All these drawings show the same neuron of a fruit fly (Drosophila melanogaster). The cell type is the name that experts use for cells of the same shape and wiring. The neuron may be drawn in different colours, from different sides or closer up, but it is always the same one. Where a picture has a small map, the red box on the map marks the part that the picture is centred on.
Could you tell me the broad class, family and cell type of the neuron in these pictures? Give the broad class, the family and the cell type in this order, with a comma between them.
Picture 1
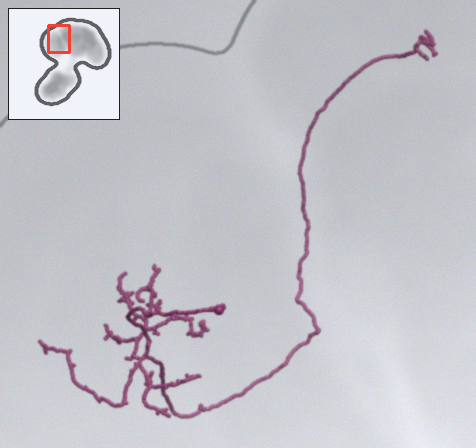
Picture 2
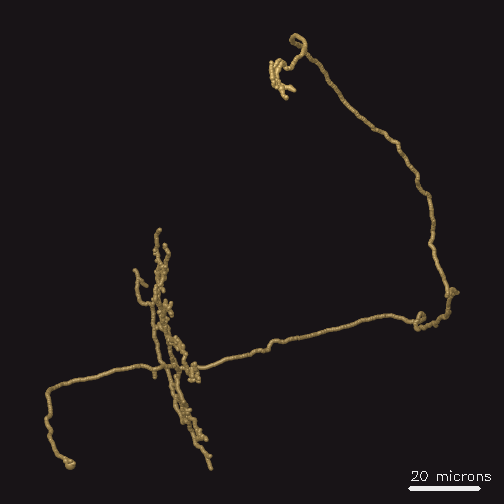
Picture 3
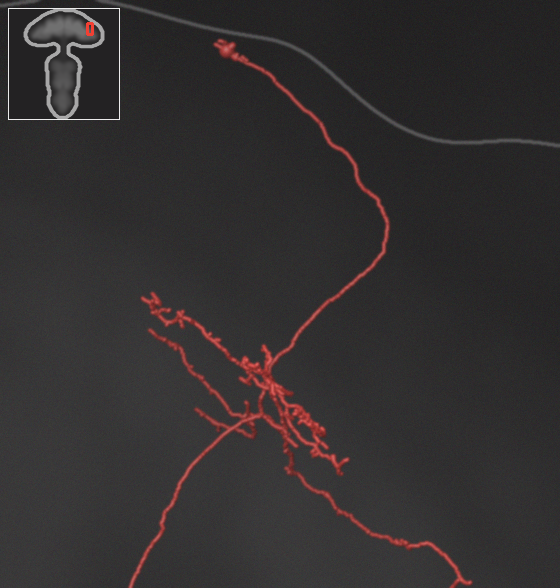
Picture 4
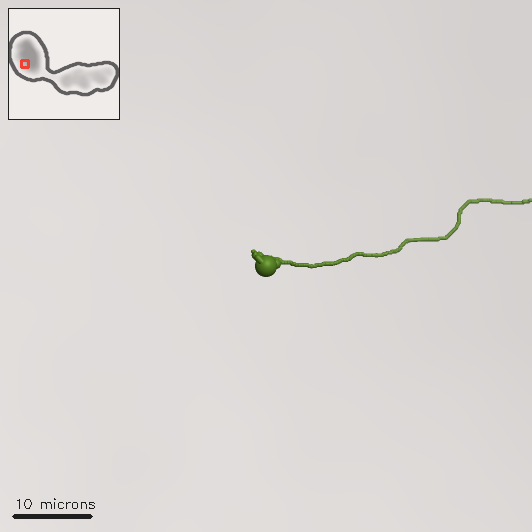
visual projection neuron, MeTu, MeTu4d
